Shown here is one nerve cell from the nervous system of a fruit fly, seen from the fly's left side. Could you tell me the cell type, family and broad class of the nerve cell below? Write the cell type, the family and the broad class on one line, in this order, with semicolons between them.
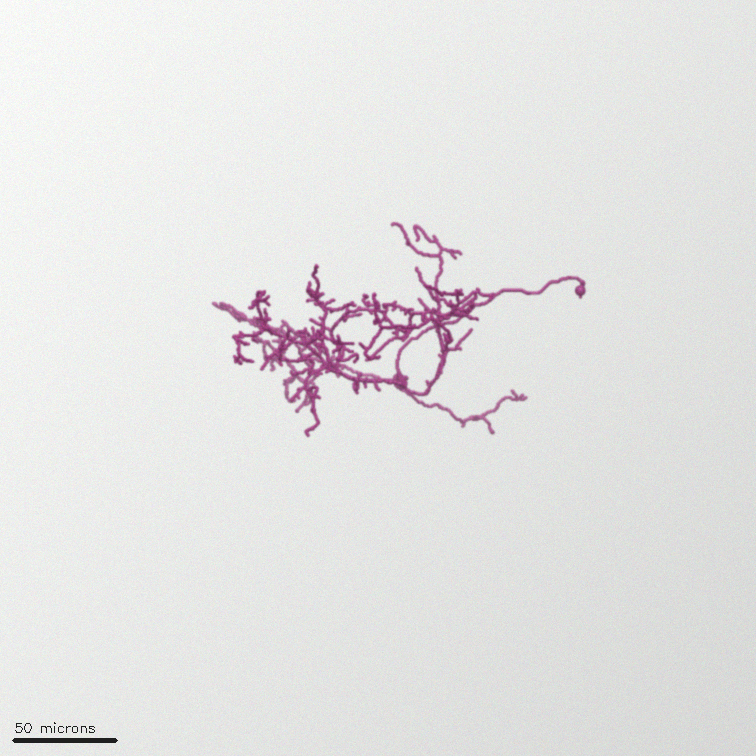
AVLP579; hemilineage VLPp2; central-brain intrinsic neuron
